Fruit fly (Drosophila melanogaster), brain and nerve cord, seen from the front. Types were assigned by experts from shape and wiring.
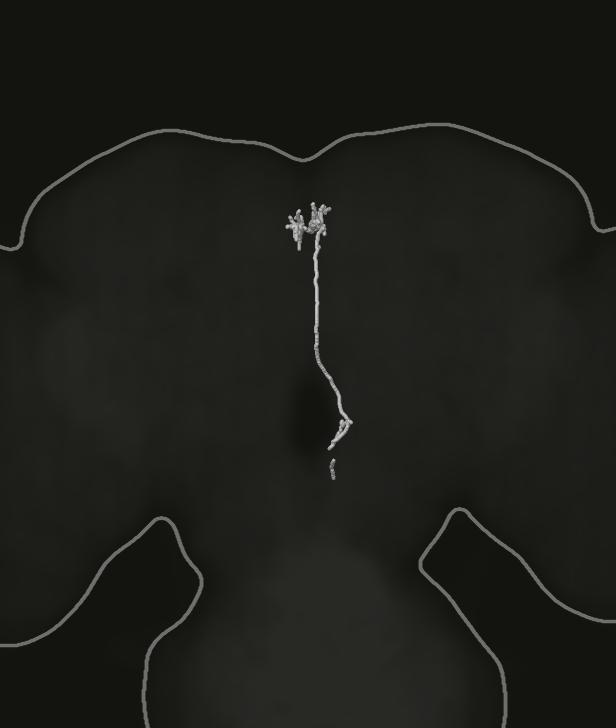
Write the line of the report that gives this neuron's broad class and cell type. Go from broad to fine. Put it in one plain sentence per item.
A central-brain intrinsic neuron, type GNG631.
